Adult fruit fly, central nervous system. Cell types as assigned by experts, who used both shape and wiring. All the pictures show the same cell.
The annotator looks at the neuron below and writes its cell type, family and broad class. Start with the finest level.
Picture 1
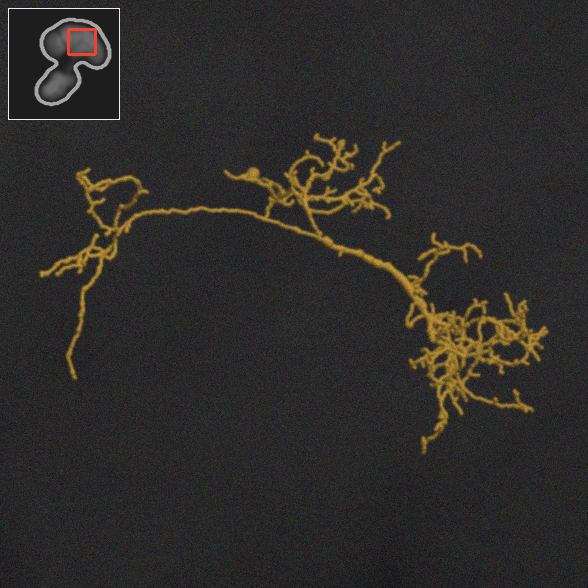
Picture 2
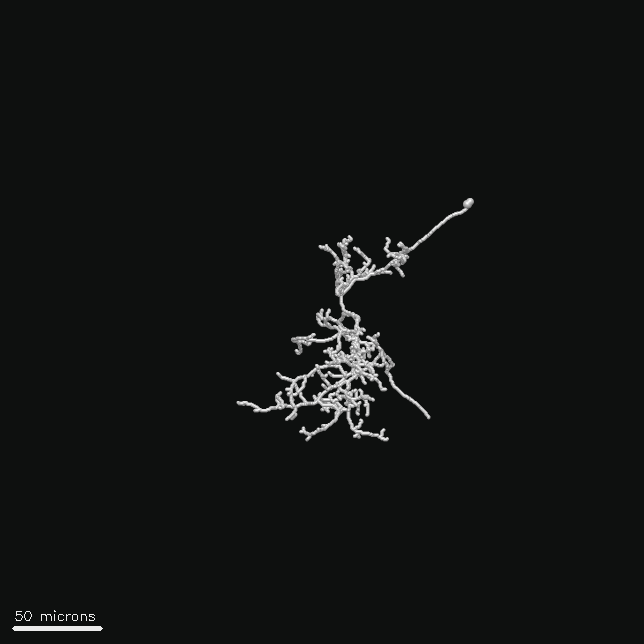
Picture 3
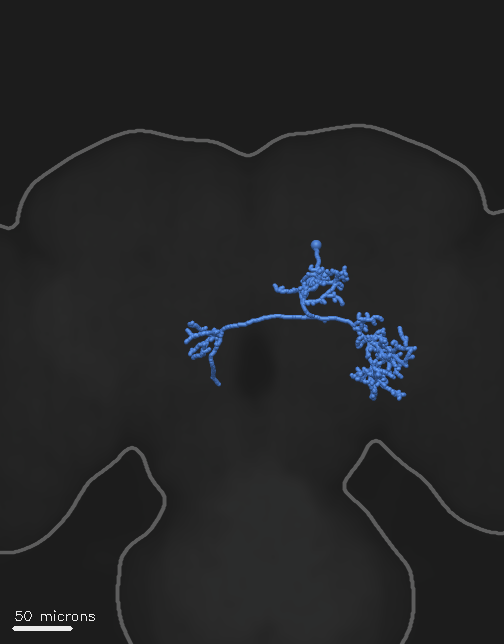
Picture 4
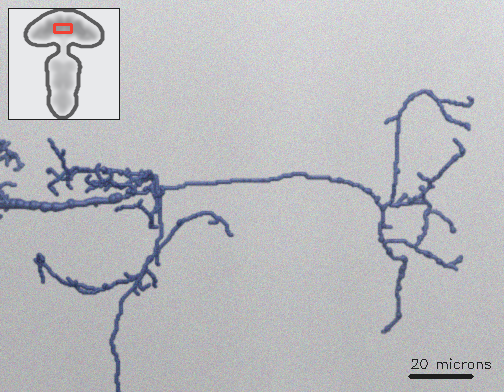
WED125; hemilineage VLPp2; central-brain intrinsic neuron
